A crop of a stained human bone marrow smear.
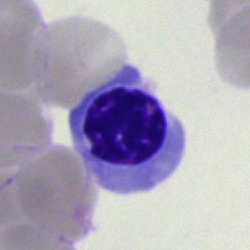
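Erythroblast in a stained human bone marrow smear, the cell in the middle. Notice how its cytoplasm forms a rim that is widest below and to the right of the nucleus. Look closely and you will find neither granules nor vacuoles in that cytoplasm. Red cells press against its upper-left side.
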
